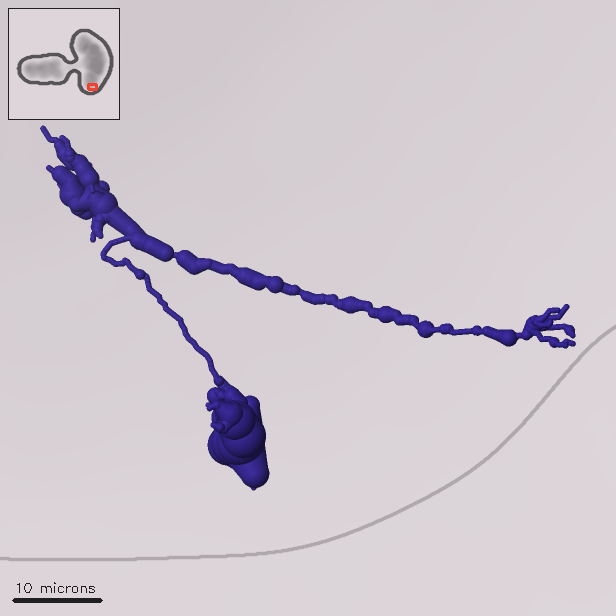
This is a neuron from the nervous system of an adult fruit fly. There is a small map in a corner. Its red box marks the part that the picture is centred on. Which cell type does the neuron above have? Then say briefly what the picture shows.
It is of cell type T1. It is an optic-lobe intrinsic neuron. It lies in the brain. By the scale bar it is about 60 microns wide in this view.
